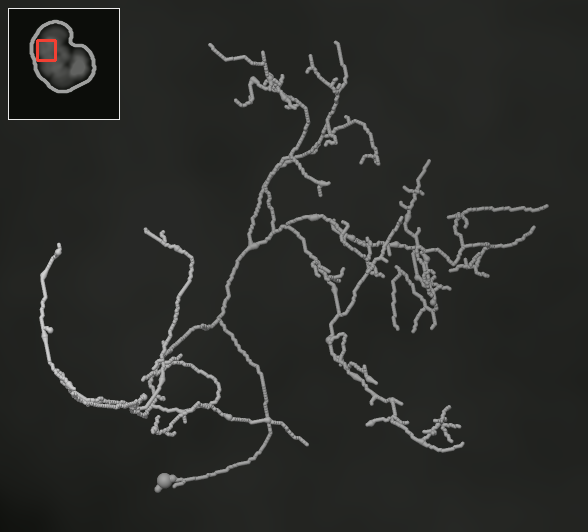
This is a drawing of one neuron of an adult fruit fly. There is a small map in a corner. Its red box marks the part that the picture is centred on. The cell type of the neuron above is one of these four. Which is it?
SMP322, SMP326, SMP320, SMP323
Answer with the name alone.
SMP323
